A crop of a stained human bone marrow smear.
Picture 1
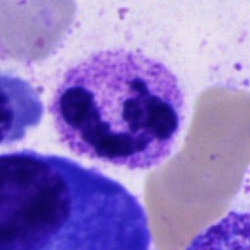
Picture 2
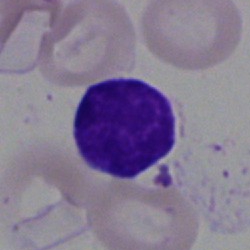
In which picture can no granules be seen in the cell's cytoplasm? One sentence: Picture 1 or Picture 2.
The cell in picture 2 has a cytoplasm free of any visible granules.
